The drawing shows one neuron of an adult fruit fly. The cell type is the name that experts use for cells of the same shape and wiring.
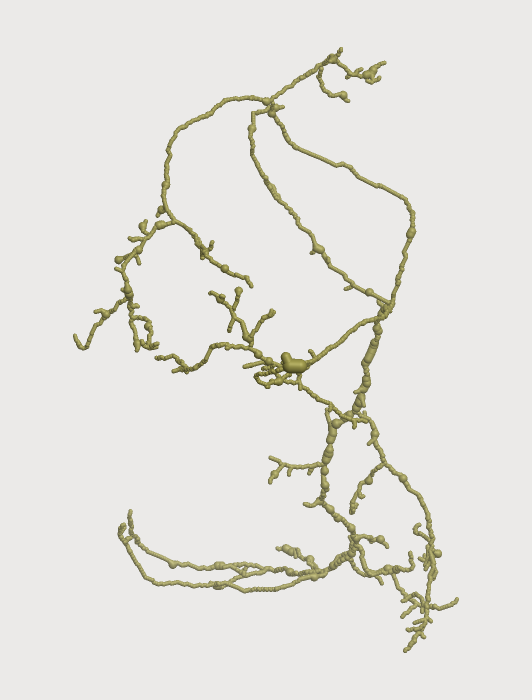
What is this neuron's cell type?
SIP135m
